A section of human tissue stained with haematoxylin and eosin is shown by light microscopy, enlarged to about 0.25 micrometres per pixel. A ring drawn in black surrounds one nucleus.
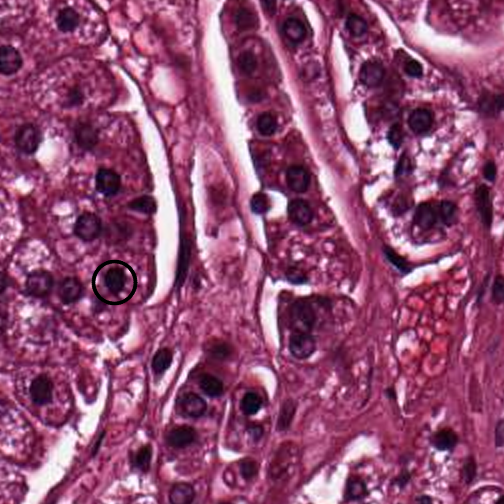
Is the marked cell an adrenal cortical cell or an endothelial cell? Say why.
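The marked cell is an adrenal cortical cell. The nucleus sits within the cell with cytoplasm visible around it on all sides. The cytoplasm is pink-purple and finely granular to bubbly, with small pale vacuoles. The cell's own outline is hard to make out where it meets the neighbouring cells. The cell lies within a cluster of similar cells, with a narrow, pale, slit-like vessel running just to its right.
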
